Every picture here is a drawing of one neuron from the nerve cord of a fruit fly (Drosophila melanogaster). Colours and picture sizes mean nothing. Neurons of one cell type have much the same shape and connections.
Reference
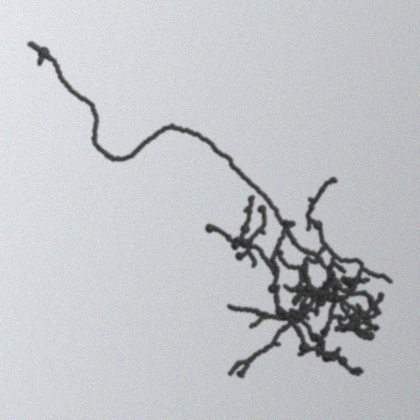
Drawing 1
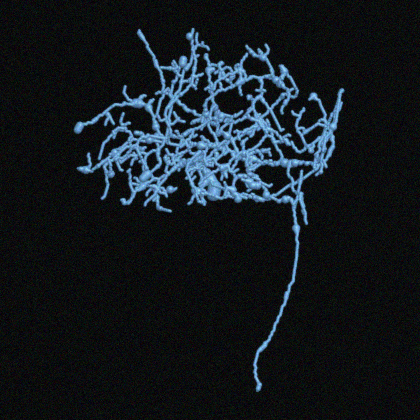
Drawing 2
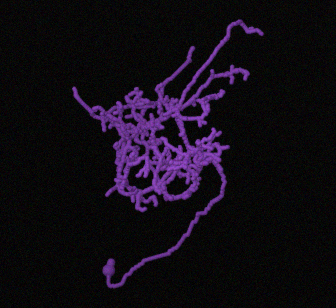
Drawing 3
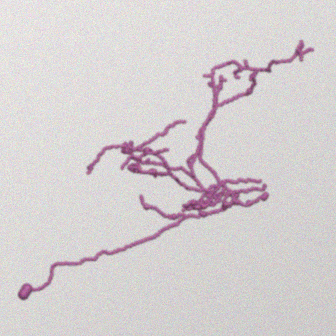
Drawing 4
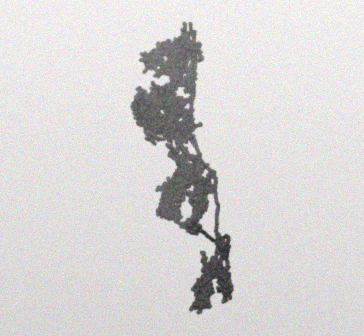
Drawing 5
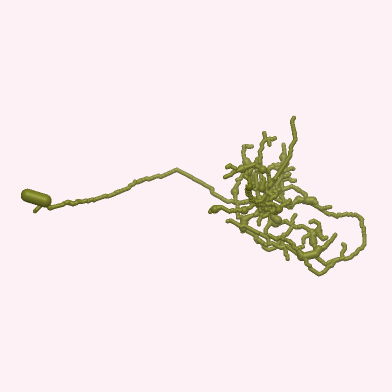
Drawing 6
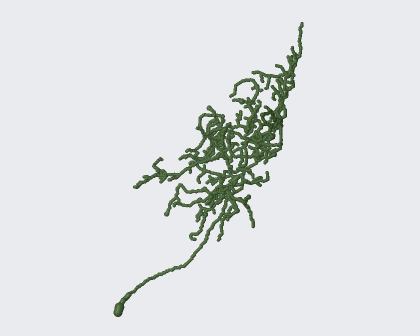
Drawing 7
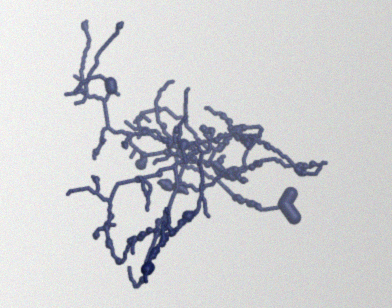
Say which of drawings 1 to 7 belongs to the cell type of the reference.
7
